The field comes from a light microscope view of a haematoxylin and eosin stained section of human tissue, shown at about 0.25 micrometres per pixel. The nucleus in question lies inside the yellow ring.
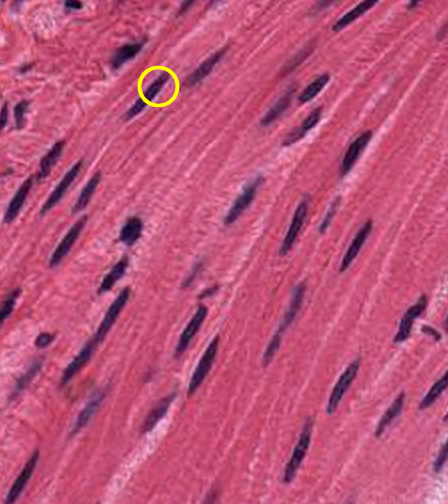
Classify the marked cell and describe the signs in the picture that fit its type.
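This is a smooth muscle cell. The nucleus is dark purple and stains evenly along its length. The nucleus's long axis runs in the same direction as the pink fibres around it. The cytoplasm is pink with fine lengthwise streaks, and the cell's own outline does not stand out from its neighbours.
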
